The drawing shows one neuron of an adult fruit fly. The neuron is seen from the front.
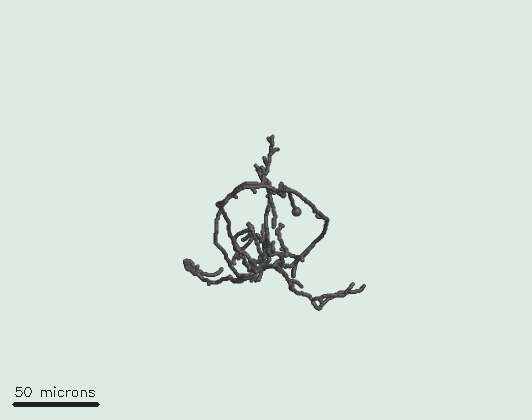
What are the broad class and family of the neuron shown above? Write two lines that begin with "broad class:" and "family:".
broad class: nerve-cord intrinsic neuron
family: hemilineage 12B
